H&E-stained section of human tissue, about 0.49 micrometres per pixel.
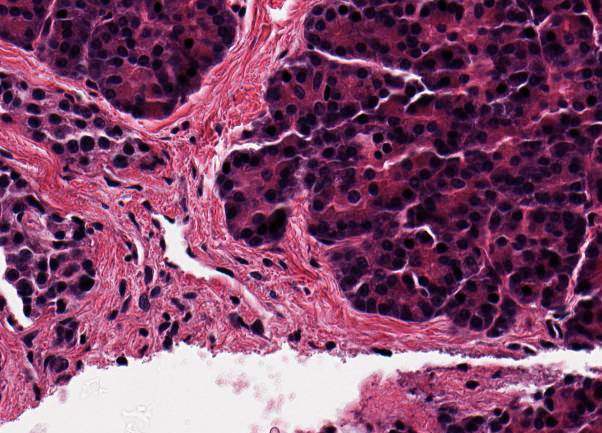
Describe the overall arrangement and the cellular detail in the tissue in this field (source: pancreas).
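Cells are arranged in solid nests, separated by bands of pink fibrous stroma. Nuclei within the nests are round, dark and fairly uniform. A large nest fills the right half of the field; it is solid, without gland lumens, and its cells have a moderate amount of purple-pink granular cytoplasm.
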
